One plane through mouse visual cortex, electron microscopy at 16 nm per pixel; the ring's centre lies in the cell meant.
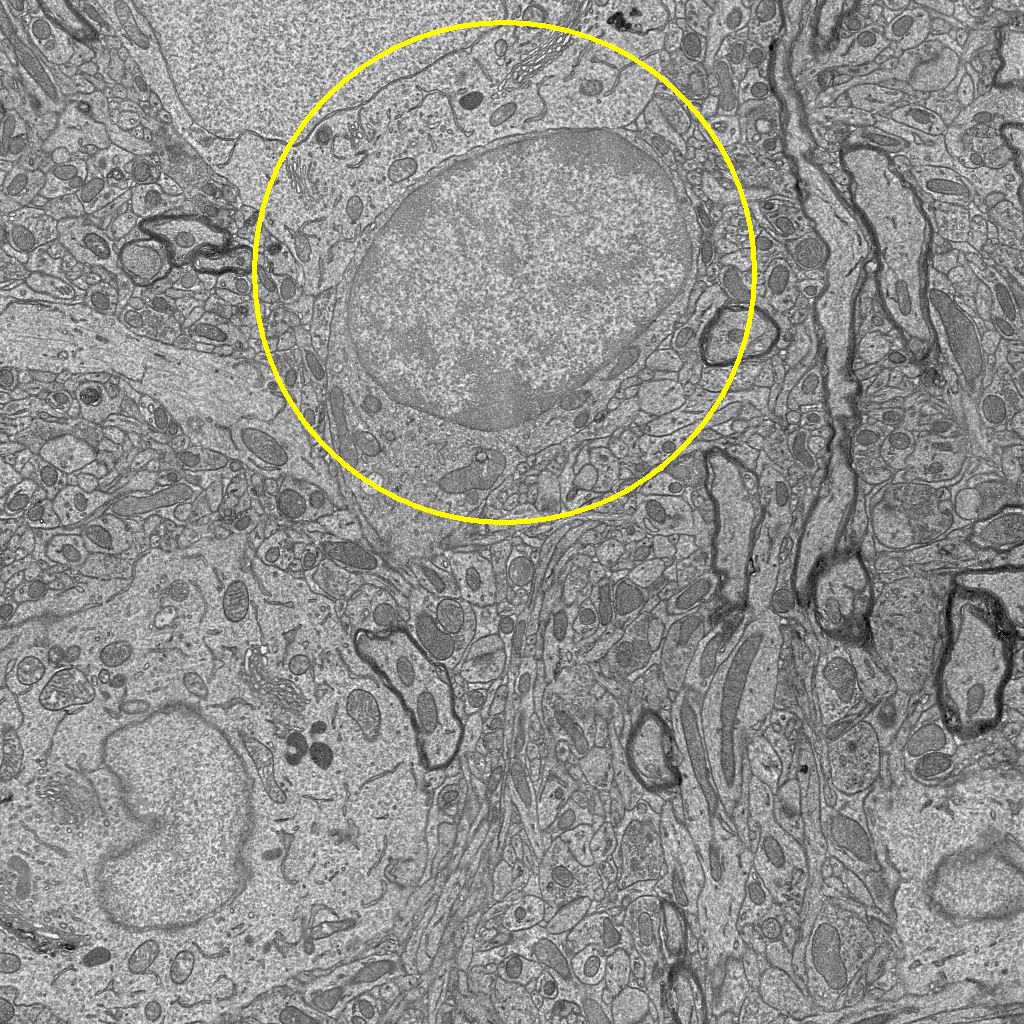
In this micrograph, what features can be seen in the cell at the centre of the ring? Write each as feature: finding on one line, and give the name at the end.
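Nucleus: large oval, seen whole
Envelope: smooth, without deep infoldings
Nucleolus: none distinct
Cytoplasm: stacks of flattened Golgi membranes above the nucleus
Name: oligodendrocyte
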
